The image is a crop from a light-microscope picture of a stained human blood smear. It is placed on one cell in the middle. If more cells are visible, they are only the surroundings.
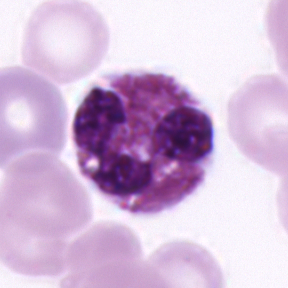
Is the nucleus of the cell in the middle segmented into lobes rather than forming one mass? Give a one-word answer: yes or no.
Yes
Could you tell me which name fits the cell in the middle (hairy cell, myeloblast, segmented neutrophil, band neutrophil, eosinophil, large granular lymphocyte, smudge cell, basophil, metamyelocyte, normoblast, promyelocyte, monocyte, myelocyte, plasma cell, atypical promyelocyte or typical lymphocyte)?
eosinophil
